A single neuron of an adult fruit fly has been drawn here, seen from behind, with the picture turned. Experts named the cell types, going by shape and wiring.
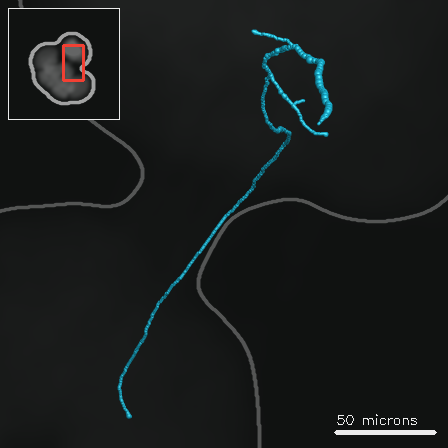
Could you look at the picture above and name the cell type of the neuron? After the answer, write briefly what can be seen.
Its cell type is SApp01. Its broad class is sensory neuron ascending to the brain. From top to bottom in the picture it spans about 200 microns. There are a dozen or fewer branch ends.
